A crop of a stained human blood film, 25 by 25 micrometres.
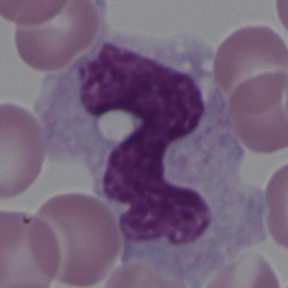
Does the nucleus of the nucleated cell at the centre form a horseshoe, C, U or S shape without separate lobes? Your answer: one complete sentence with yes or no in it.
Yes, the nucleus of this cell is drawn out into a curved band without separate lobes.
